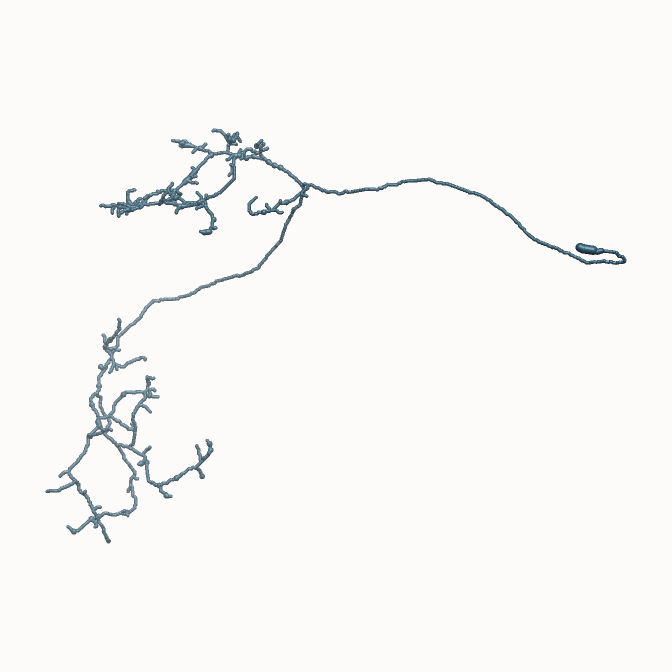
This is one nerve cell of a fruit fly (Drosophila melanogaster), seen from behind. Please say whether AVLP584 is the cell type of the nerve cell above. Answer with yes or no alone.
yes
